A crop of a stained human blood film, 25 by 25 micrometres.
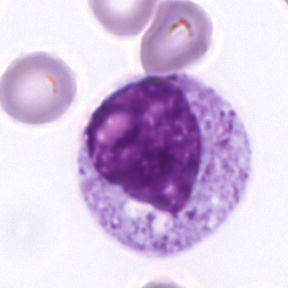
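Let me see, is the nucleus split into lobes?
No, it is a single mass, about 12 by 10 micrometres, lying toward the upper left and filling about 50% of a cell about 16 micrometres across.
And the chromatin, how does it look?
Dark purple and clumped, with paler patches between the clumps.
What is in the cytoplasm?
Many fine purple granules are strewn through it, and just below the nucleus there is a pale clear area.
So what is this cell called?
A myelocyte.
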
